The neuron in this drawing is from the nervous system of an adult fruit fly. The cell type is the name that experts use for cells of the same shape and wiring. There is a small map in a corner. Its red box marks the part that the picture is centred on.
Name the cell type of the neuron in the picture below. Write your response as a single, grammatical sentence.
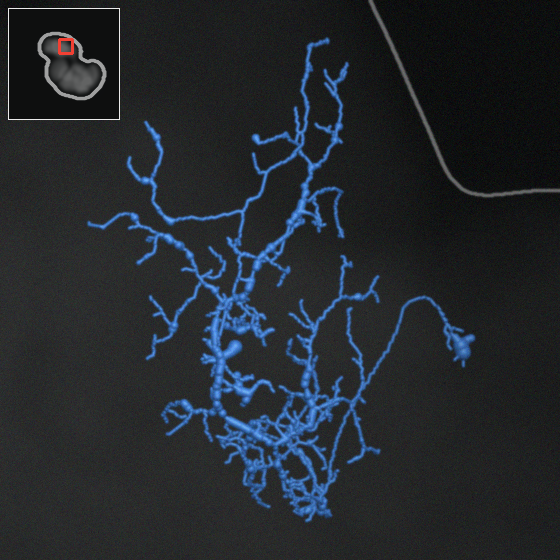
As its cell type, this neuron has IN08A026.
